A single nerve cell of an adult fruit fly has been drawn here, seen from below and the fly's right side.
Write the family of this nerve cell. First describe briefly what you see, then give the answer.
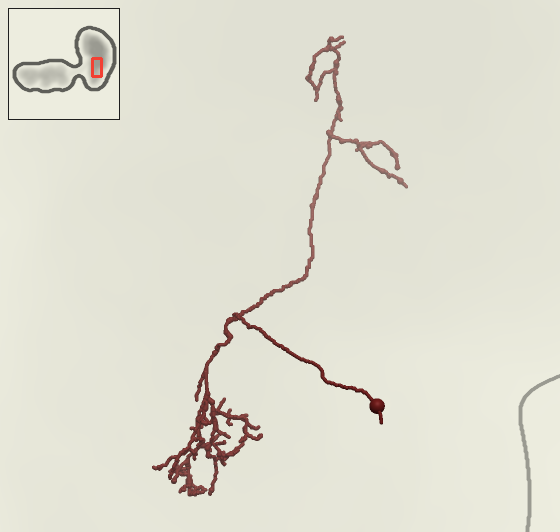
It is in the brain and does not reach the nerve cord. The picture shows dozens of branch ends. This is a visual projection neuron. The family is hemilineage VPNv2.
